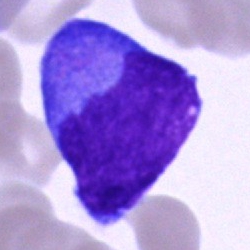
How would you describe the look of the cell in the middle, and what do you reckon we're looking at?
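Outline irregular, roughly triangular, narrowing toward the bottom. Dark purple nucleus fills most of the cell, occupying its lower and right parts. Paler blue zone in the upper left. No vacuoles seen. Identity: blast.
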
